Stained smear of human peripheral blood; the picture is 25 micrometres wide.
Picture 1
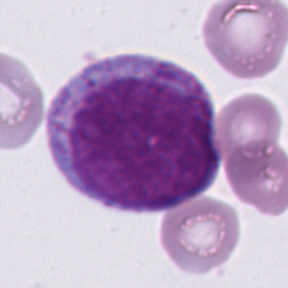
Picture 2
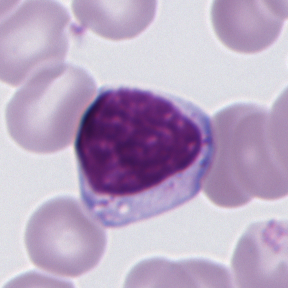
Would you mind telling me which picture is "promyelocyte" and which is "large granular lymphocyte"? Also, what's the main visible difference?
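Picture 1 is the promyelocyte; picture 2 is the large granular lymphocyte. The promyelocyte has a nucleus about 13 micrometres across and a surface free of projections or blebs, its cytoplasm shows no vacuoles, and red cells touch it on the right side. The large granular lymphocyte is about 13 micrometres across, and its nucleus, about 12 by 9 micrometres, fills about 70% of the cell's area. Its outline is angular rather than round, with flattened sides, and red cells press against it on both the left and the right. Its chromatin is dark purple and coarsely clumped, with small paler patches between the clumps, and no distinct nucleolus can be seen.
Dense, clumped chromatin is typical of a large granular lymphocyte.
Its cytoplasm is pale greyish-blue.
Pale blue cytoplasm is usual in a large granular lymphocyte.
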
